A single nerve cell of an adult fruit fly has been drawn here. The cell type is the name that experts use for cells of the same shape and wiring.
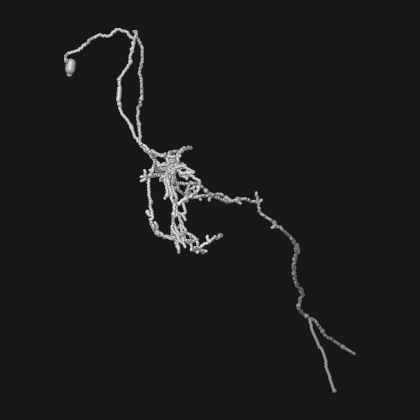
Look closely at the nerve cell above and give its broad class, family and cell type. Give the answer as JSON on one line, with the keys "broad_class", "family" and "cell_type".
{"broad_class": "central-brain intrinsic neuron", "family": "hemilineage VPNp&v1_ventral", "cell_type": "CL283_c"}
